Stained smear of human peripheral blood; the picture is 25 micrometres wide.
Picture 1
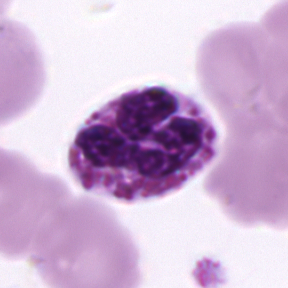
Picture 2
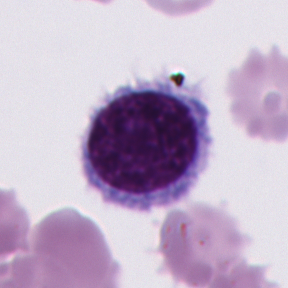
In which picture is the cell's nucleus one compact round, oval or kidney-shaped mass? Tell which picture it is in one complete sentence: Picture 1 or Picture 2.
One compact round, oval or kidney-shaped mass makes up the nucleus of the cell in Picture 2.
